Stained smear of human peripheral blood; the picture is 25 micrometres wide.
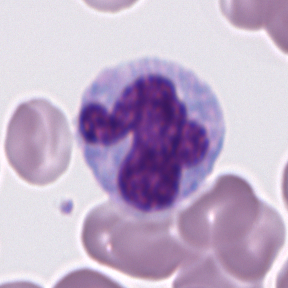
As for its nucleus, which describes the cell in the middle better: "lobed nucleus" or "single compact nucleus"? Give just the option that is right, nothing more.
Lobed nucleus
